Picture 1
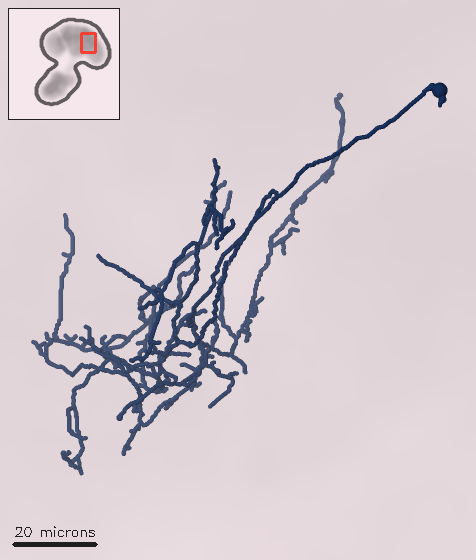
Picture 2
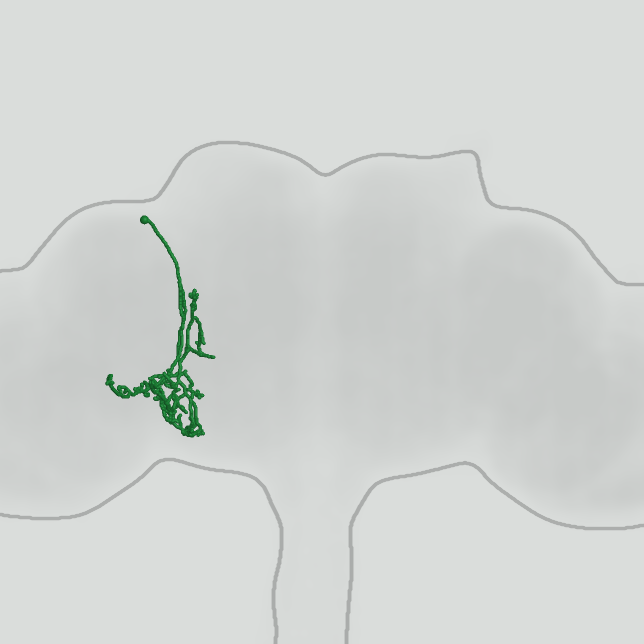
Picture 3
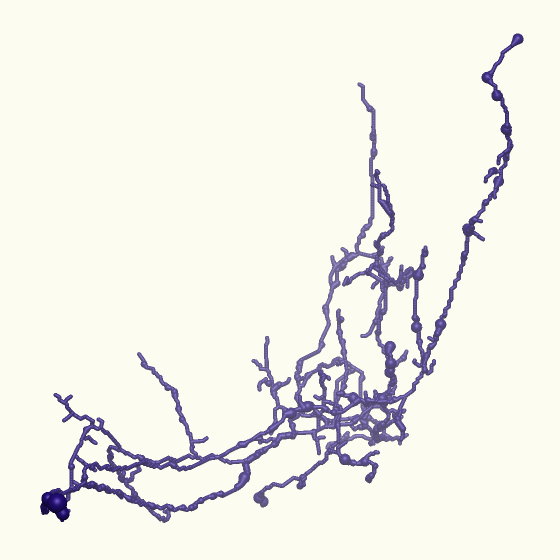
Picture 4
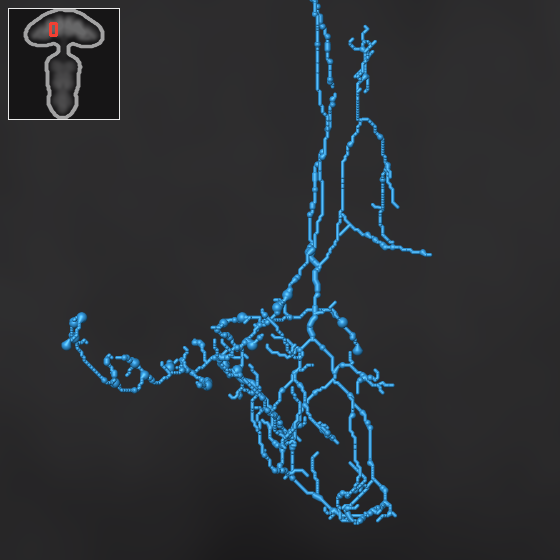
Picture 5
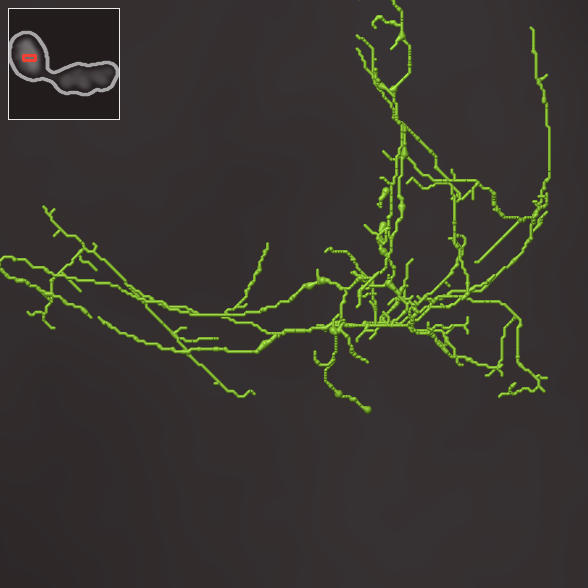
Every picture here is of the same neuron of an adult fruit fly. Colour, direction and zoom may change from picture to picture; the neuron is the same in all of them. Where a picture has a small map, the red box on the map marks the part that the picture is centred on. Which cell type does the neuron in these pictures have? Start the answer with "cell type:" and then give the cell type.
cell type: WED044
